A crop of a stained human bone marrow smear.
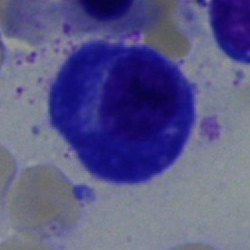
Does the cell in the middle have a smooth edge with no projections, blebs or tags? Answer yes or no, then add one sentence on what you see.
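Yes. The cell outline is roughly round and smooth.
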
